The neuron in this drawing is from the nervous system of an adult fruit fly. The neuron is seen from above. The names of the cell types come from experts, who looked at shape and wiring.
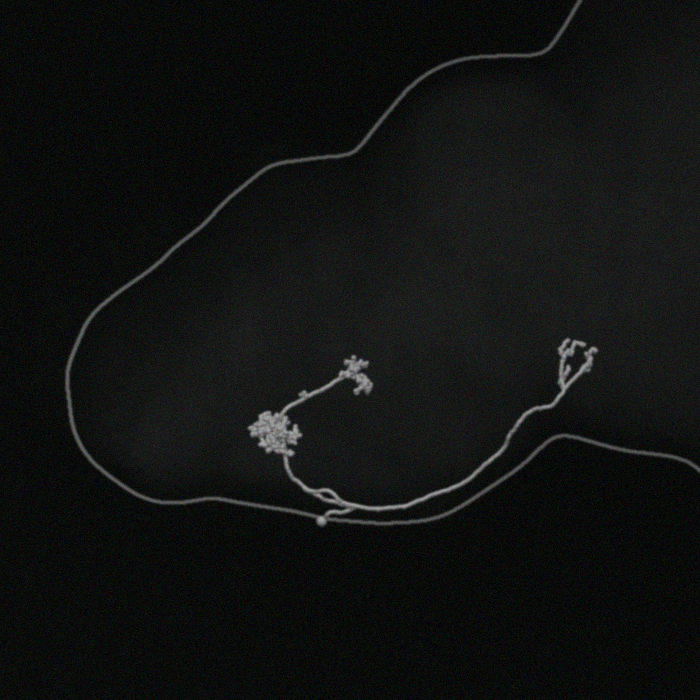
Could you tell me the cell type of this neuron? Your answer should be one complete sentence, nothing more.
It is as LLPC1 that this neuron is typed.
